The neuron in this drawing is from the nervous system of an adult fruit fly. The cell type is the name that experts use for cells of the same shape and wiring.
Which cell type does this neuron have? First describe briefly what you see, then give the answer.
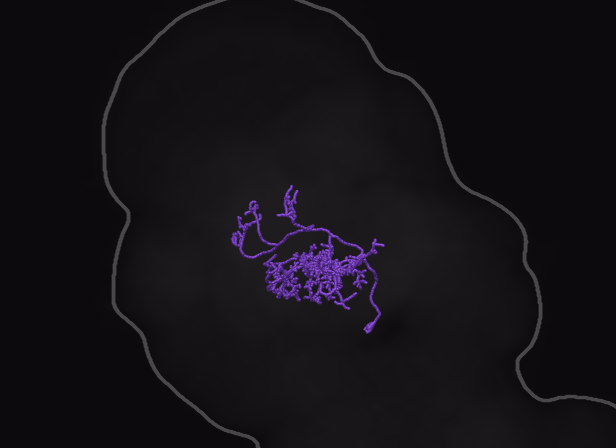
The cell body can be seen at the bottom of the picture. As drawn here it is about as wide as it is tall. This is a nerve-cord intrinsic neuron. The cell type is IN18B020.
